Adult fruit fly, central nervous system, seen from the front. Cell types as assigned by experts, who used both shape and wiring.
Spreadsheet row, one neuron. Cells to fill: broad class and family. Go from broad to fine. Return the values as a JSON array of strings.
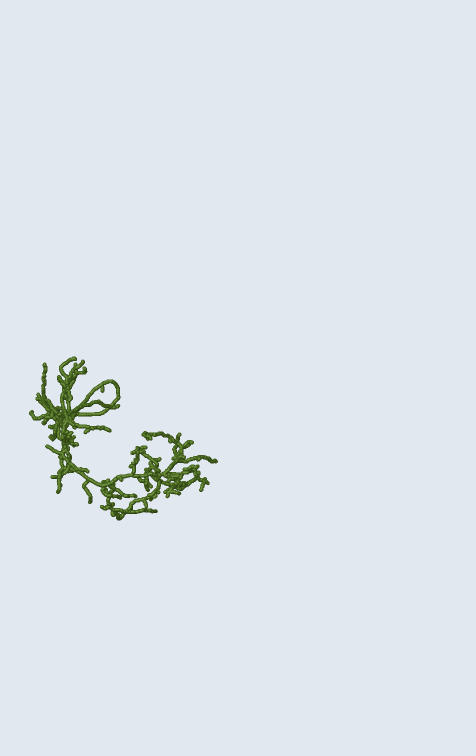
["nerve-cord intrinsic neuron", "hemilineage 03A"]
